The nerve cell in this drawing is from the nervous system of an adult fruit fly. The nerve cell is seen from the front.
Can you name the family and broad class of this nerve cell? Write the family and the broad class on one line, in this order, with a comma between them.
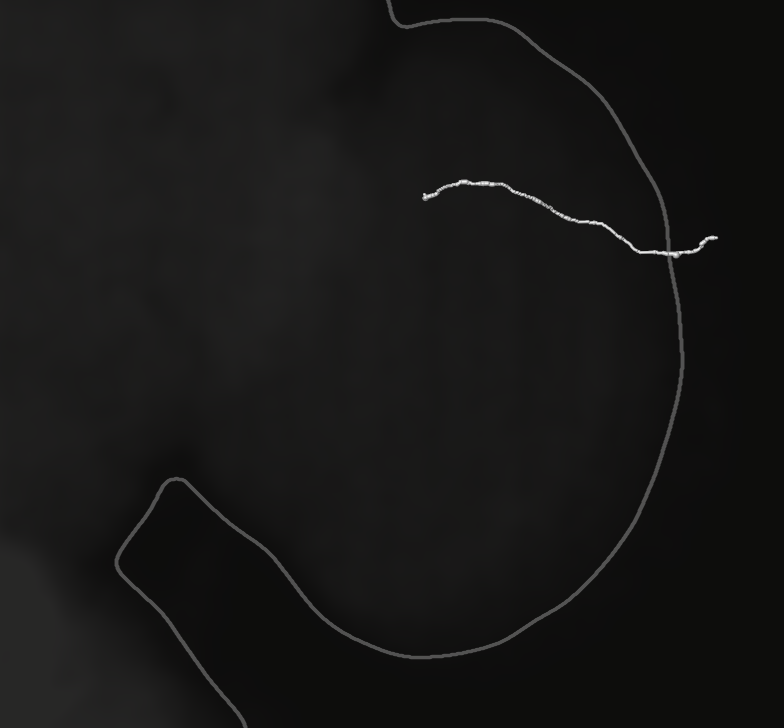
class visual, photoreceptor or other optic-lobe sensory neuron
